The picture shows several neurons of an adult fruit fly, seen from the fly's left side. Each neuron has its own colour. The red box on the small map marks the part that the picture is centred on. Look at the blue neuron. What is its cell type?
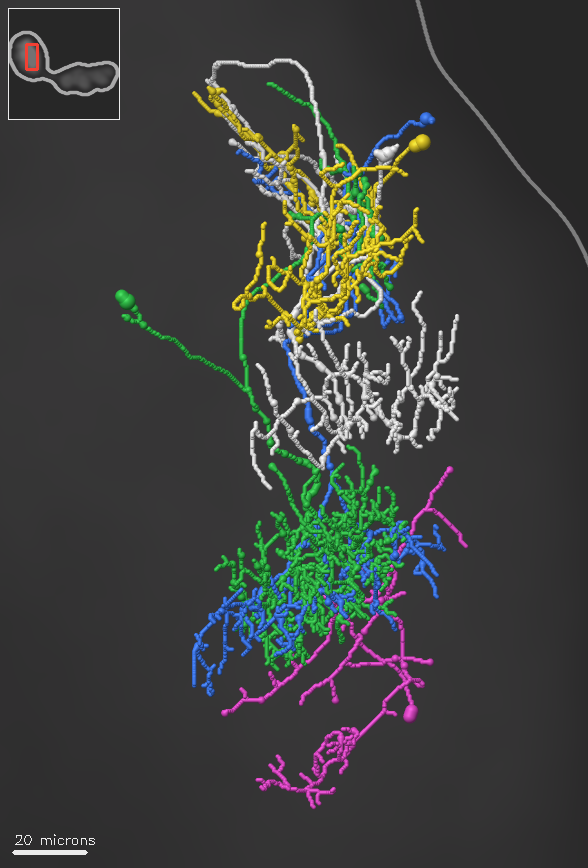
LC46b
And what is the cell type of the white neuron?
LC36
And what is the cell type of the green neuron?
LT59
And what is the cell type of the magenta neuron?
Li35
